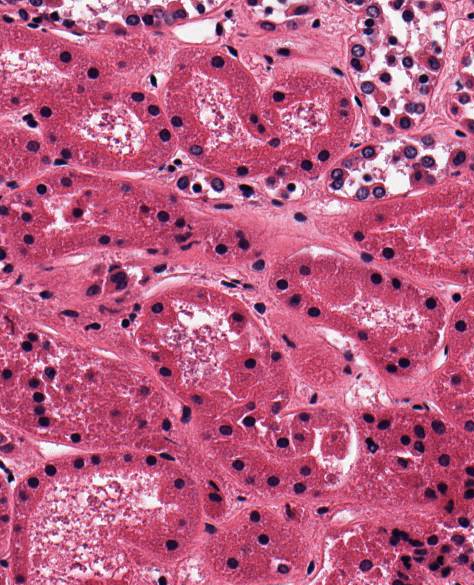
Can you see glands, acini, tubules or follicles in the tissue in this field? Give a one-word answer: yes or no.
Yes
